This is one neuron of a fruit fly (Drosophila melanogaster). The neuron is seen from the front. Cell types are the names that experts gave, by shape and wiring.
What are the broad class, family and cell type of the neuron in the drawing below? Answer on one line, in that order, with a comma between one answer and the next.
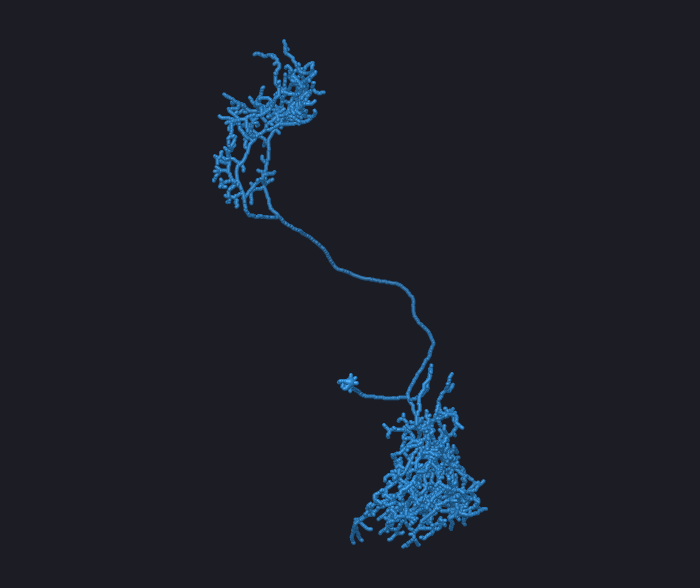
central-brain intrinsic neuron, hemilineage VESa2, SLP243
